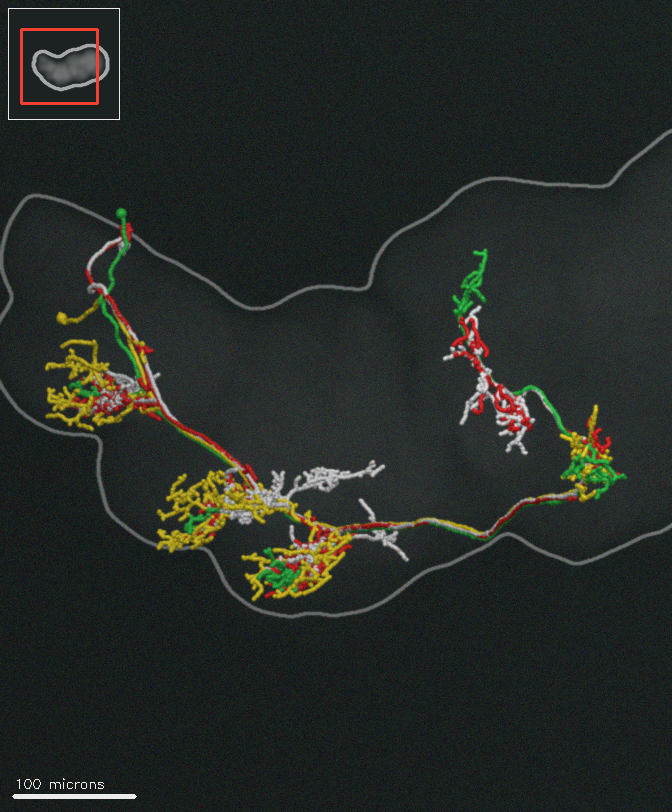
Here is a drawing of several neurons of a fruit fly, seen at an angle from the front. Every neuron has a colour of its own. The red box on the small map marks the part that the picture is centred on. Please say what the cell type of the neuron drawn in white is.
AN05B023c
